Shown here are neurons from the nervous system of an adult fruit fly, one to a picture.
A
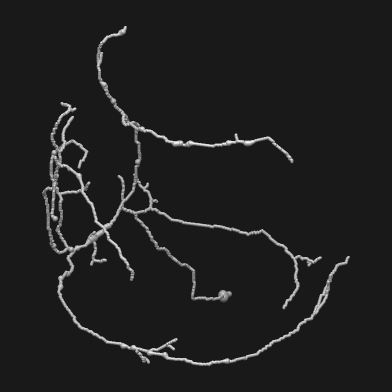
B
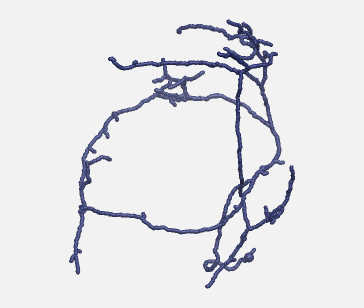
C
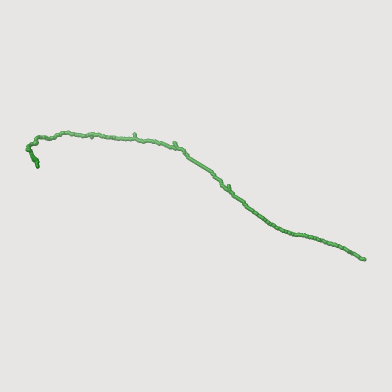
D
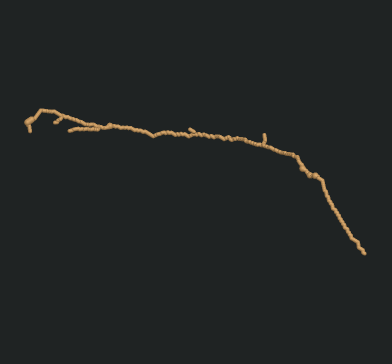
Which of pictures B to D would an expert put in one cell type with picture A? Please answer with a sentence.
Picture B is of the same cell type.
